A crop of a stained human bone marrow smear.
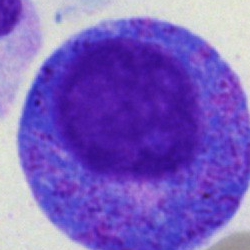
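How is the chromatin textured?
Finely, with no coarse clumps.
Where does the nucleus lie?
Off-centre, toward the top of the cell, with a paler zone of cytoplasm just below it.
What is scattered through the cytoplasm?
Purple-red granules.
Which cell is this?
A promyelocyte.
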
